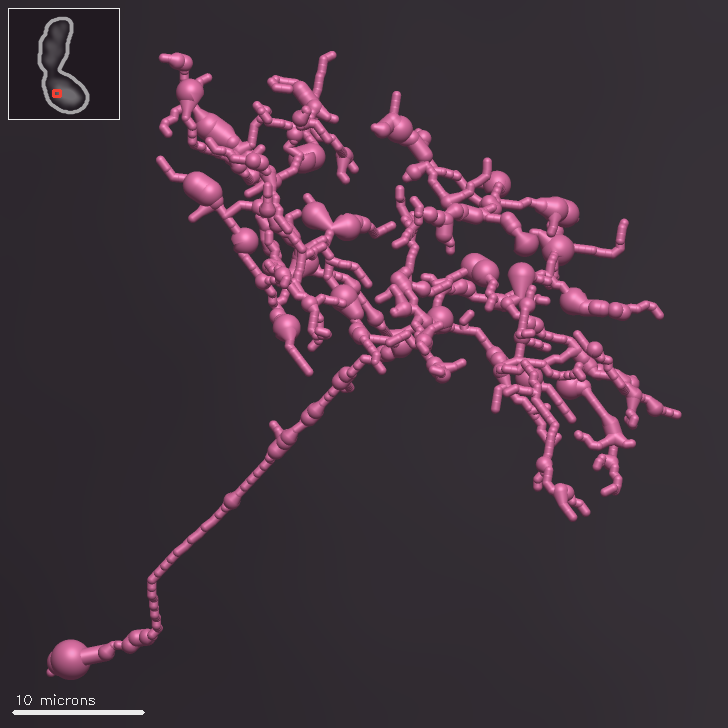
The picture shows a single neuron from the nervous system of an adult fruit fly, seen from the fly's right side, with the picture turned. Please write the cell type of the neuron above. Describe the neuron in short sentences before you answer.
Its cell body lies at the lower left of the picture. From left to right in the picture it spans about 50 microns. The picture shows dozens of branch ends. It is an optic-lobe intrinsic neuron. It is of cell type Cm5.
